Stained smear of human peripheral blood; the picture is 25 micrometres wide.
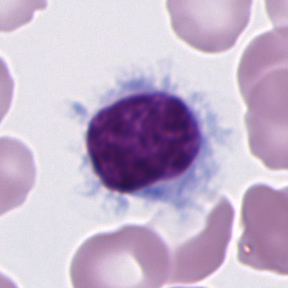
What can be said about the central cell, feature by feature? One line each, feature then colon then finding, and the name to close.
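Projections: fine and hair-like, extending from the cytoplasm all around the cell
Nucleoli: none distinct in the nucleus
Cytoplasm colour: pale blue
Granules: none visible in the cytoplasm
Name: hairy cell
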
